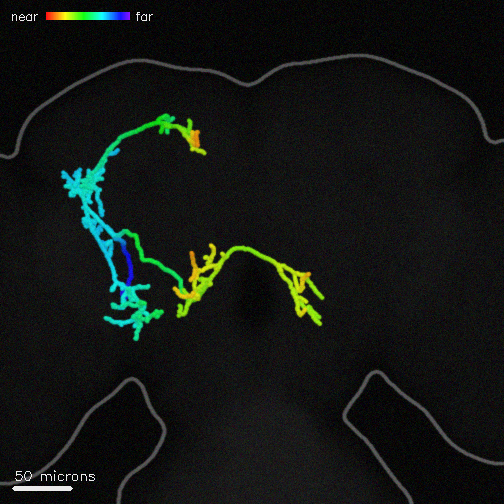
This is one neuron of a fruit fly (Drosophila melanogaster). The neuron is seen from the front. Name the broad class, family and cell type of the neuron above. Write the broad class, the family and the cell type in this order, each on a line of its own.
central-brain intrinsic neuron
hemilineage VLPl&p1_posterior
ALIN3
